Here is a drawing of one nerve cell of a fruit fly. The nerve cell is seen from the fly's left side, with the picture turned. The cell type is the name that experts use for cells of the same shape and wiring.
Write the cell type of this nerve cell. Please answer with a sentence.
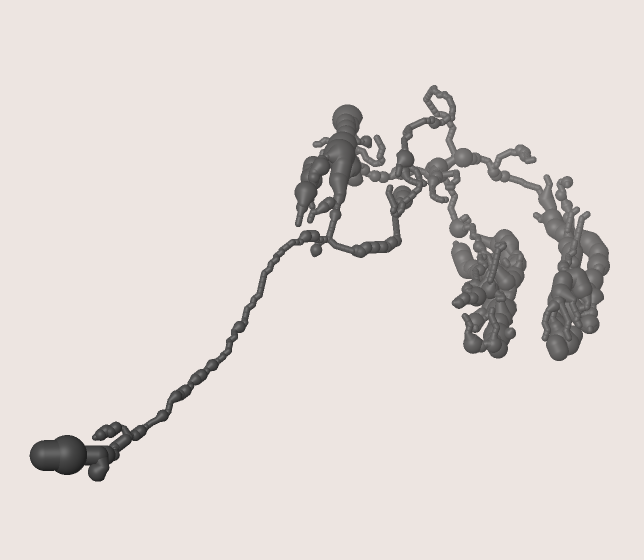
The cell type is Lai.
